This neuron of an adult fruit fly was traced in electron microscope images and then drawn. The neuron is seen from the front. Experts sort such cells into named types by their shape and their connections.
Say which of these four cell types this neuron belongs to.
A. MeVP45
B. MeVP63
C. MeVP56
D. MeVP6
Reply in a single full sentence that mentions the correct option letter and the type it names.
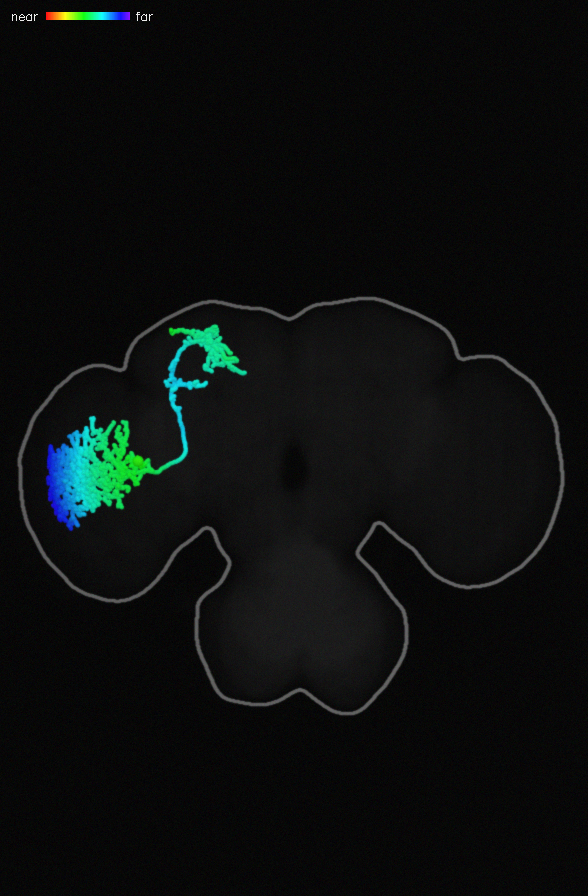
Among the listed cell types, MeVP45 in option A is that of the neuron.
